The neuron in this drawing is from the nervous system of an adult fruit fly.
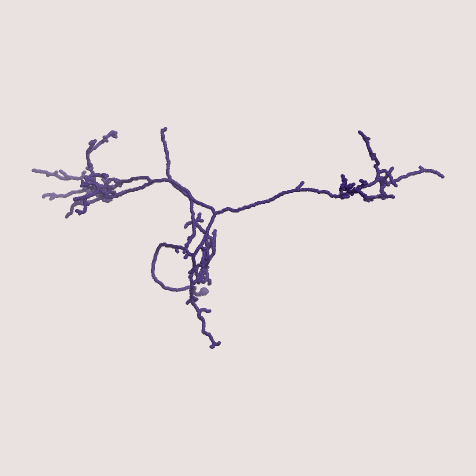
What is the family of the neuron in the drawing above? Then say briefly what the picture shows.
The family is hemilineage PSa1. It is a central-brain intrinsic neuron. In this view it is wider than it is tall.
